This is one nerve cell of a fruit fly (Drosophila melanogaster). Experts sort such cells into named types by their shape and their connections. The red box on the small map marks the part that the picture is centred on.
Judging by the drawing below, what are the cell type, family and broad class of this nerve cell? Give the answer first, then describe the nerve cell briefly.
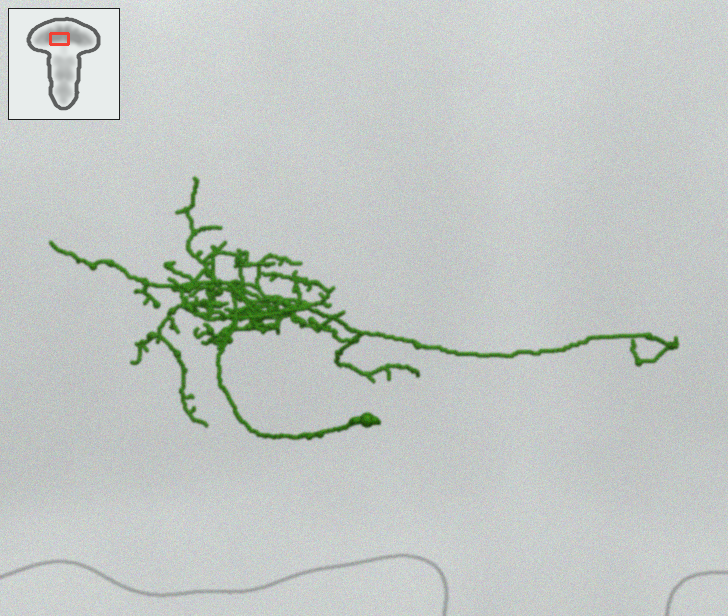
It is of cell type CL191_b. The family is hemilineage SMPp&v1_posterior. It is a central-brain intrinsic neuron. The picture shows dozens of branch ends. As drawn here it is wider than it is tall.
